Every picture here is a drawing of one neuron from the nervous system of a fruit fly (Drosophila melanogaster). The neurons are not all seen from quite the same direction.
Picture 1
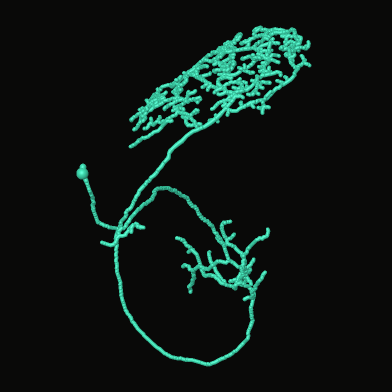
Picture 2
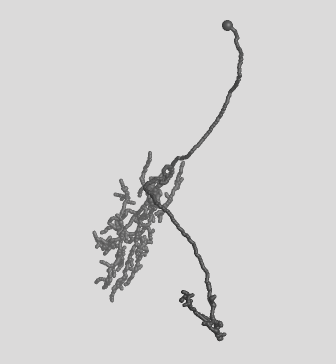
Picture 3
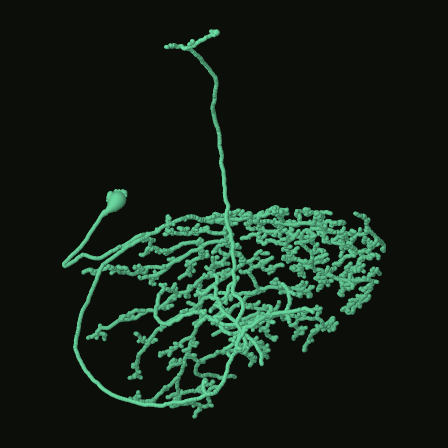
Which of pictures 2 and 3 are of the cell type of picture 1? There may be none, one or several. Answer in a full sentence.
Picture 3 is of the same cell type.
